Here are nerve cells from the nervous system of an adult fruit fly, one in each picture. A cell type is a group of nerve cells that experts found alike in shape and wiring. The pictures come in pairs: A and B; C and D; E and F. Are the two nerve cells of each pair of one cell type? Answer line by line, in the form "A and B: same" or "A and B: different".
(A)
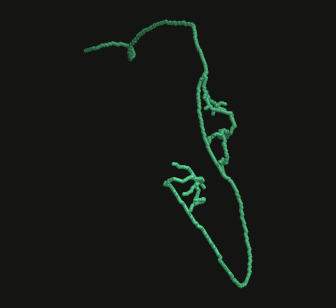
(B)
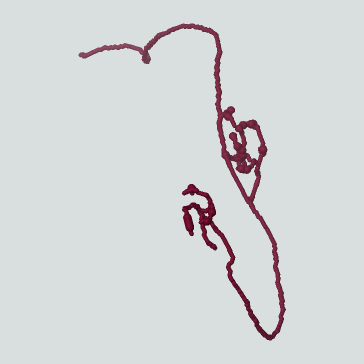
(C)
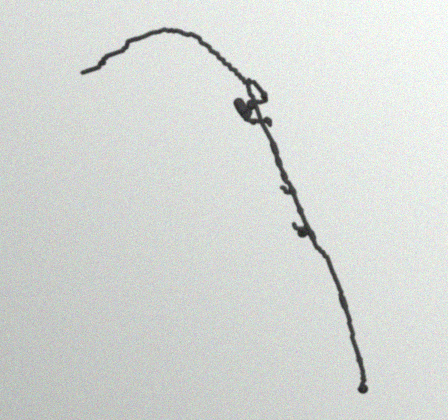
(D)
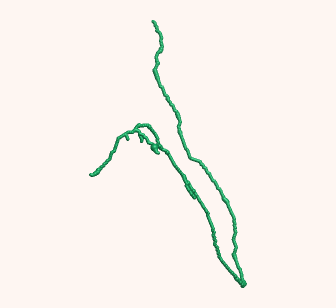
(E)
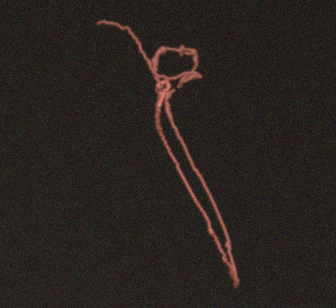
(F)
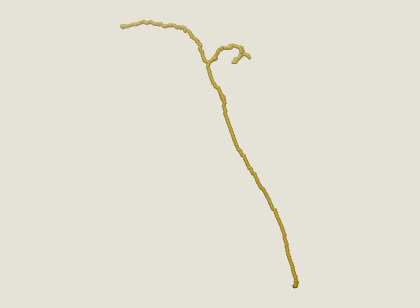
A and B: same
C and D: same
E and F: same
